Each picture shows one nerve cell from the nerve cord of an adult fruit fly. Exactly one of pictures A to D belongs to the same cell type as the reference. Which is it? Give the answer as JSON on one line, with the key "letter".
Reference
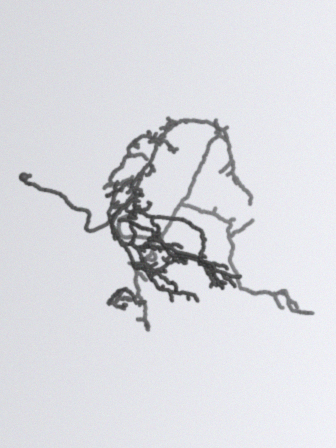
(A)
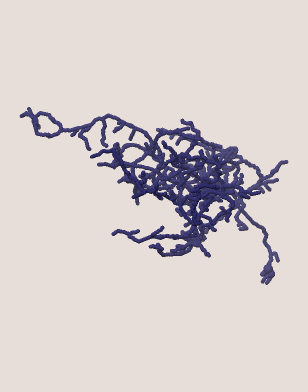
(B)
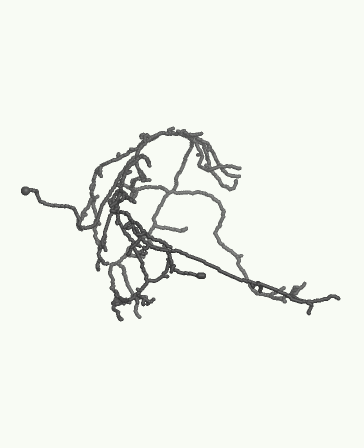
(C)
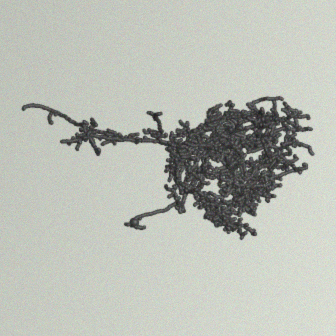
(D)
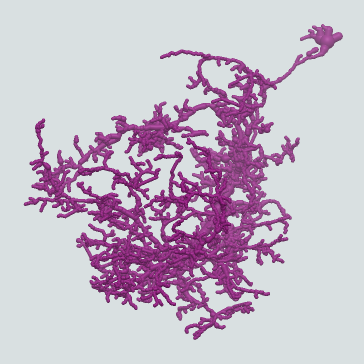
{"letter": "B"}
